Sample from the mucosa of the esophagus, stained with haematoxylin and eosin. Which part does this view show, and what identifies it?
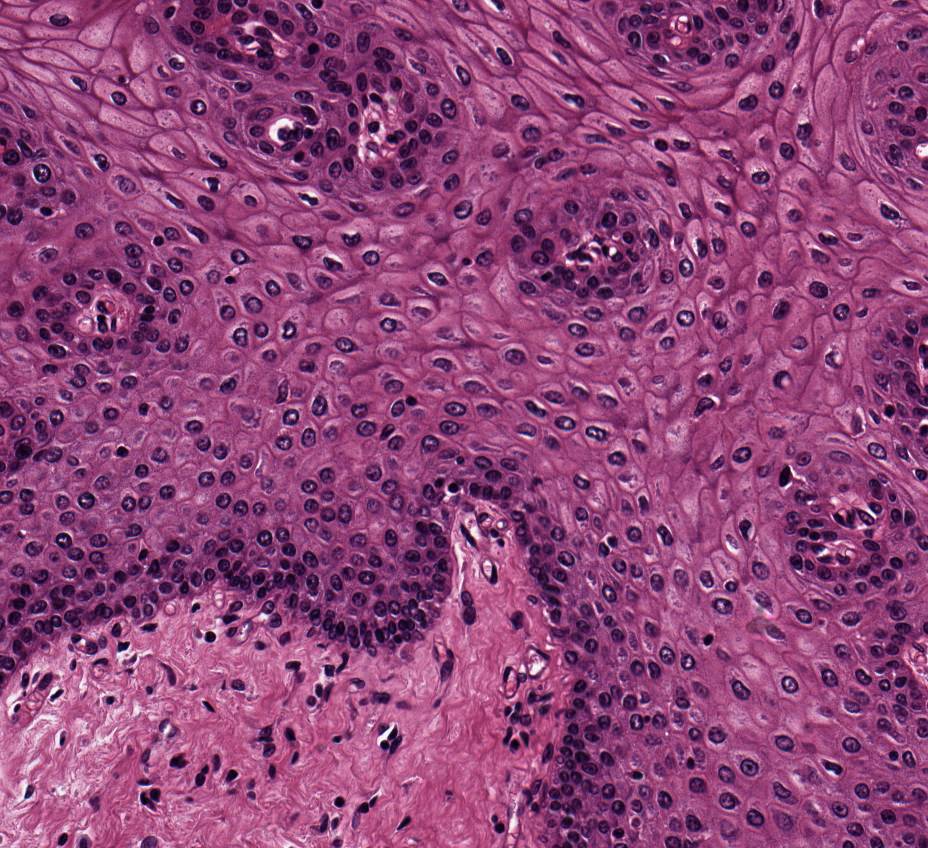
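Stratified squamous nonkeratinized epithelium fills most of this field, with stroma only at lower left. Along the border with that stroma, the basal cells form a crowded band of dark, closely packed nuclei.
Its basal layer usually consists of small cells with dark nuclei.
Above it, the cells are polygonal, with abundant pink cytoplasm and round nuclei.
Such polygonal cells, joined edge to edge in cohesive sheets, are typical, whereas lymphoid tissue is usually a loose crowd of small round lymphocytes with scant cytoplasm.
Narrow clear spaces crossed by fine strands separate neighbouring squamous cells.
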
